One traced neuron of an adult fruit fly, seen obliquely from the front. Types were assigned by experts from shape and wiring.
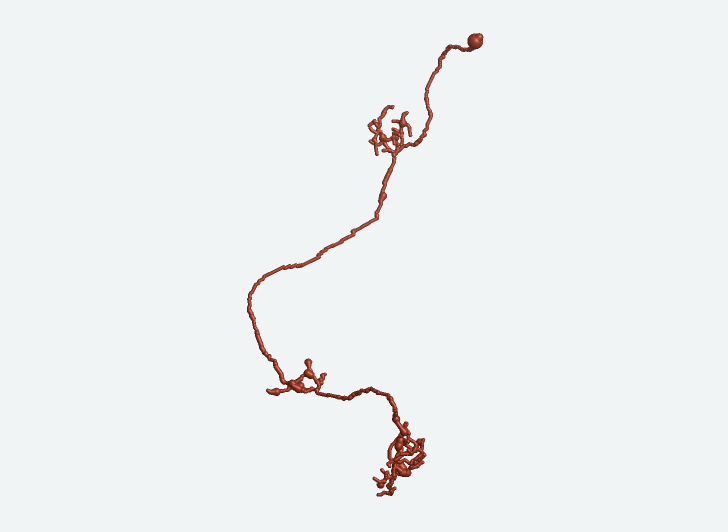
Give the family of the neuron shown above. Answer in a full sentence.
The family is class CX.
